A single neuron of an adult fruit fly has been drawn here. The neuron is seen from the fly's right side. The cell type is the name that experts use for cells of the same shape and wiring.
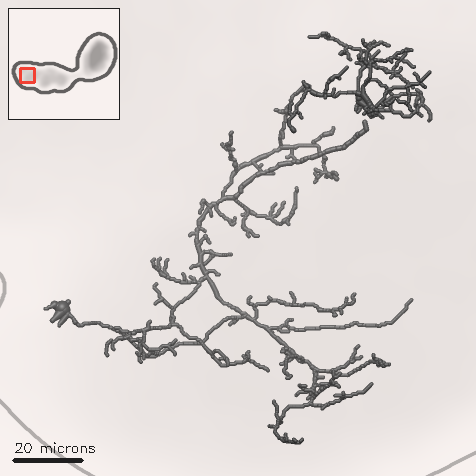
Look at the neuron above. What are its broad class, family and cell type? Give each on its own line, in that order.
nerve-cord intrinsic neuron
hemilineage 13A
IN13A028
